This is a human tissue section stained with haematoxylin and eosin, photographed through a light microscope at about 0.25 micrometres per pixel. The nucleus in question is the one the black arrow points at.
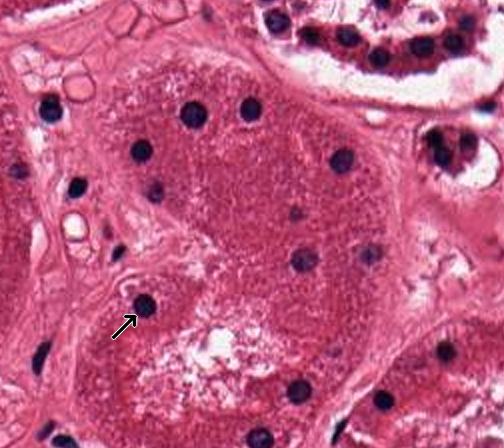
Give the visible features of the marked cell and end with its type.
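The nucleus is round and evenly dark, about the same size as the other nuclei around this tubule. The nucleus lies near the outer edge of the tubule, close to the thin boundary line and away from the central lumen. The marked cell is a proximal tubule cell.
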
